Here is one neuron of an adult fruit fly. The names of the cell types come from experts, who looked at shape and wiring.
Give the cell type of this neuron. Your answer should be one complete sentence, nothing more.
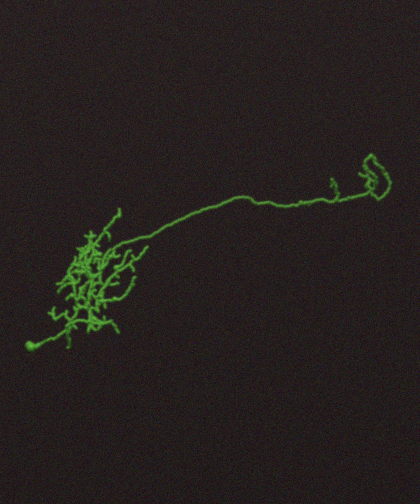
The cell type of the neuron here is Tm16.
